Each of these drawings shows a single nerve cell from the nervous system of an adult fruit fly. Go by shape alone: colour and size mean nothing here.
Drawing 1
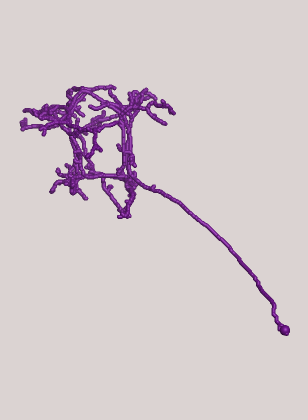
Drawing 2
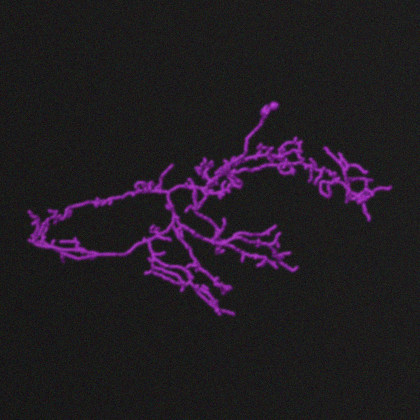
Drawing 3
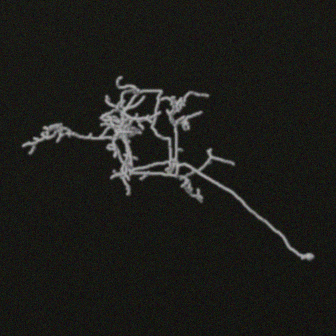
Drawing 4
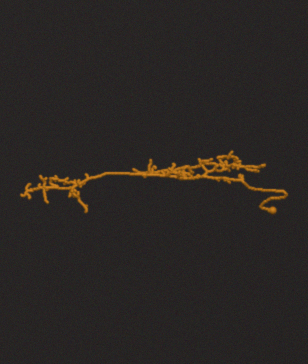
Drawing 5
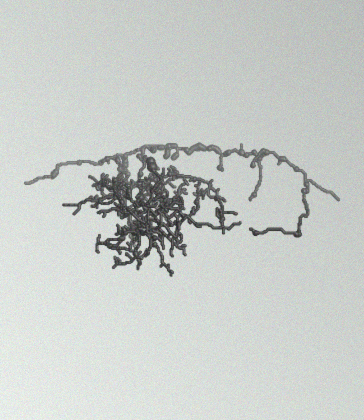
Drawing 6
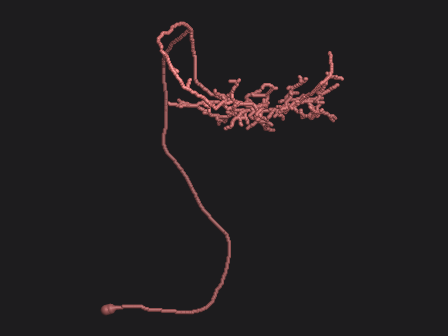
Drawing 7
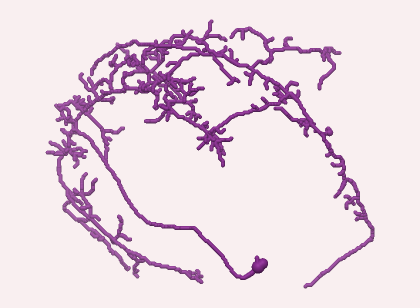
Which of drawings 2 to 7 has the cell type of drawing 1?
3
